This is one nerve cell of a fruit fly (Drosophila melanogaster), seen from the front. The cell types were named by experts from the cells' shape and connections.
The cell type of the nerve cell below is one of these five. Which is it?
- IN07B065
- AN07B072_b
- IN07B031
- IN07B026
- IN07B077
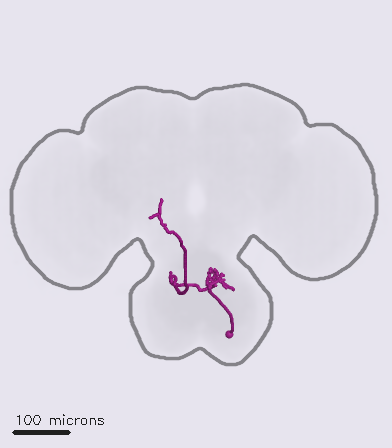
AN07B072_b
